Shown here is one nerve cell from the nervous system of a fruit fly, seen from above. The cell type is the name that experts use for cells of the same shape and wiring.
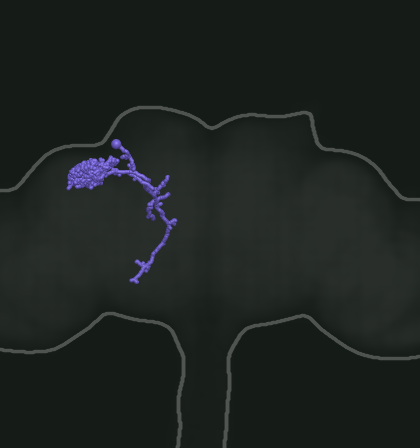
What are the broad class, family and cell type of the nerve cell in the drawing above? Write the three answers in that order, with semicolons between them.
central-brain intrinsic neuron; hemilineage CREa2_ventral; AOTU016_b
